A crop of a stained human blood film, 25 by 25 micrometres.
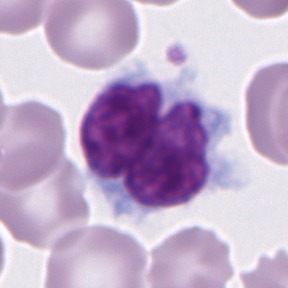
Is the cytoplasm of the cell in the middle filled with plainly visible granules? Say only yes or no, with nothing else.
No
